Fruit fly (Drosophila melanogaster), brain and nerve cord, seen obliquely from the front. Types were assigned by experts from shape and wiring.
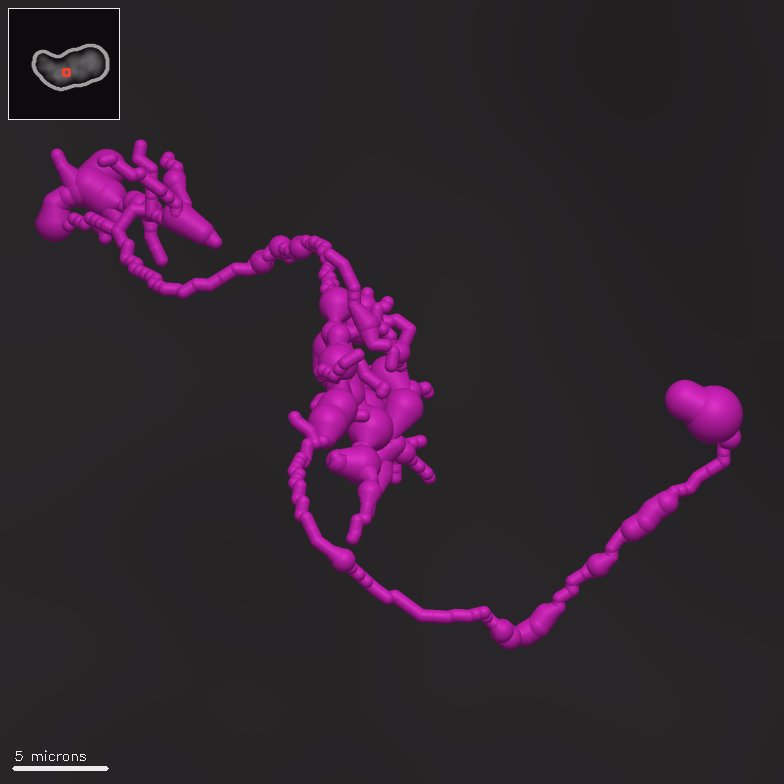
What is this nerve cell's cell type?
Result: Mi9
